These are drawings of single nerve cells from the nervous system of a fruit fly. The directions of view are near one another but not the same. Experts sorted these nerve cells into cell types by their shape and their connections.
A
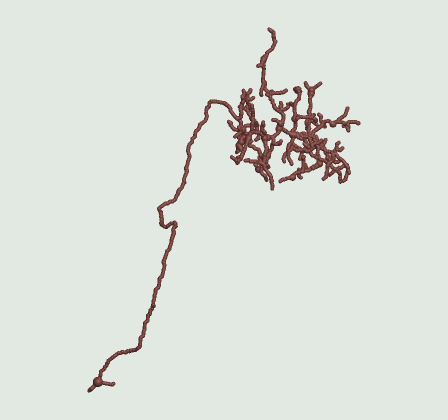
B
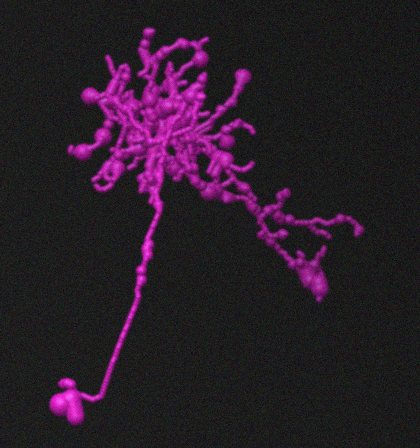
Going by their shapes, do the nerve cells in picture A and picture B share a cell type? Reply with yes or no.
no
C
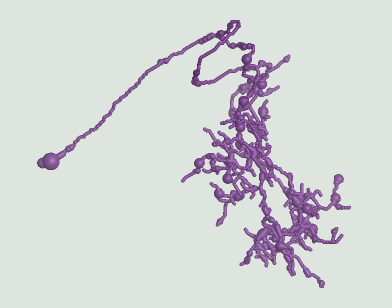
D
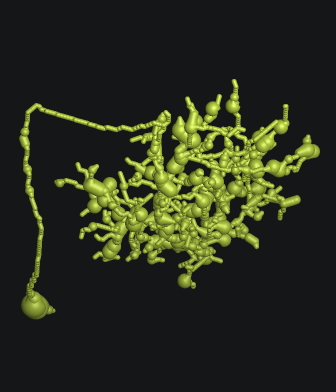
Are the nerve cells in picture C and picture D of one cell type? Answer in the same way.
no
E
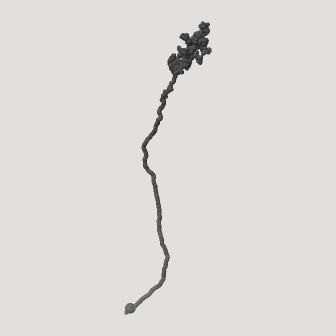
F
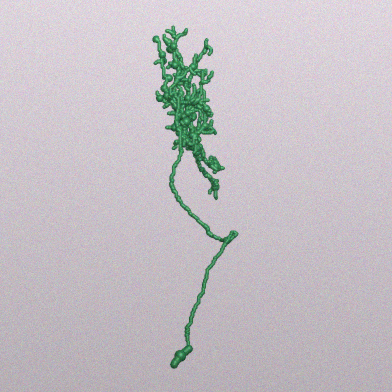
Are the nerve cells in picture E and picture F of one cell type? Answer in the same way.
no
